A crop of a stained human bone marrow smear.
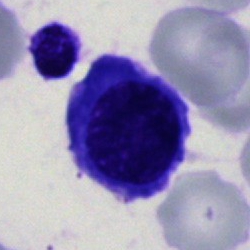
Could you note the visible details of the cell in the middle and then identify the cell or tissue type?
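I'd call the outline roughly round, though its edge is slightly uneven and knobbly. The nucleus sits off-centre, toward the right side. Deep blue cytoplasm, and I can't make out any distinct granules in it. This one is an erythroblast.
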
